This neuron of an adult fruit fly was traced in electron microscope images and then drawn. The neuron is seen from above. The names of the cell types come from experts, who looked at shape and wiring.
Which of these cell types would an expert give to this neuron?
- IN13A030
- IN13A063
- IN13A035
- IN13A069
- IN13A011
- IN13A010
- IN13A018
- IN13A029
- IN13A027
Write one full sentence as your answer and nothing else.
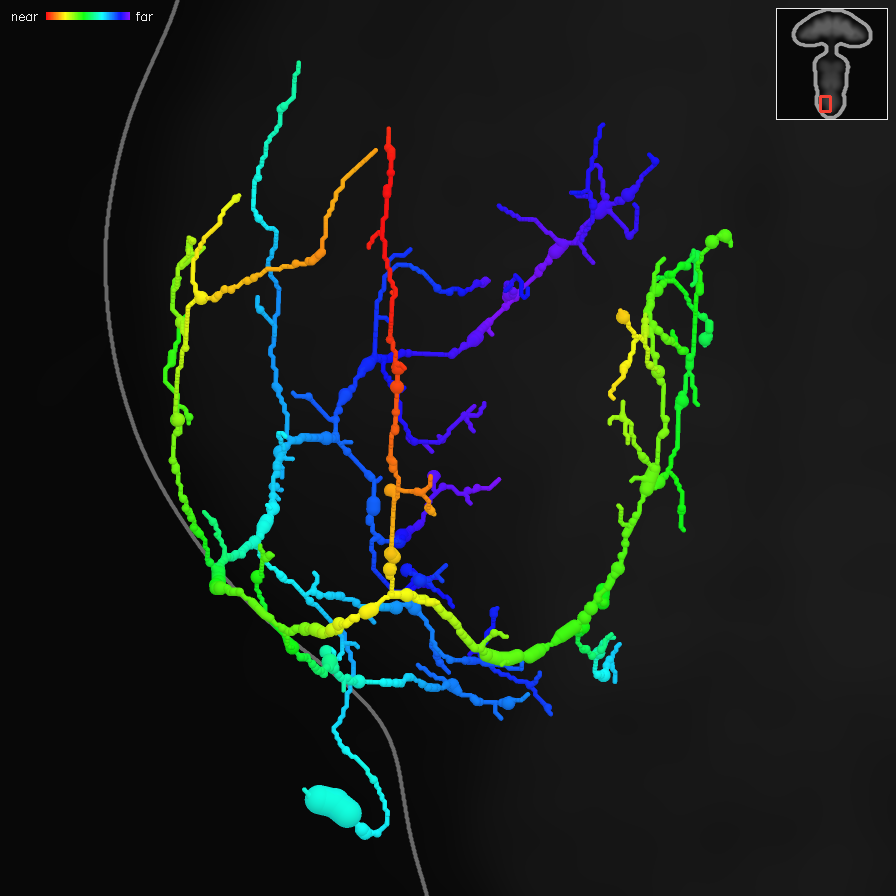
Typed by cell type, the neuron is IN13A069.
